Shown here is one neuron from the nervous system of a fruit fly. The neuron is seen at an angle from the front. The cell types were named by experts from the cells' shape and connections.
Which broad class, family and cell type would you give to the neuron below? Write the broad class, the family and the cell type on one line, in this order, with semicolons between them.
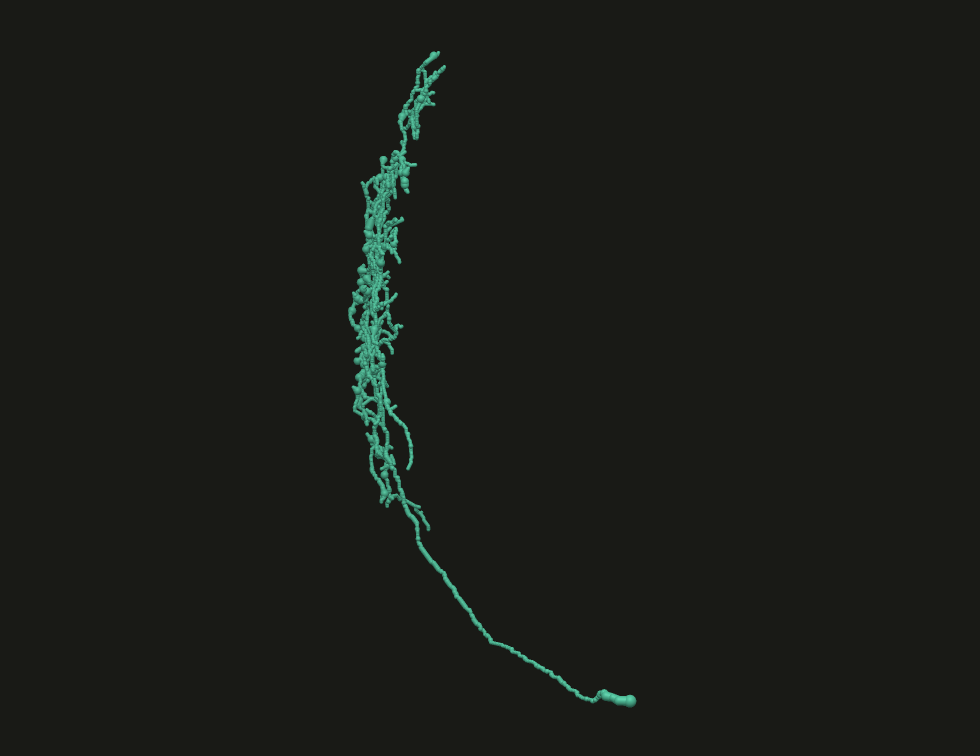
optic-lobe intrinsic neuron; Cm; Cm11c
